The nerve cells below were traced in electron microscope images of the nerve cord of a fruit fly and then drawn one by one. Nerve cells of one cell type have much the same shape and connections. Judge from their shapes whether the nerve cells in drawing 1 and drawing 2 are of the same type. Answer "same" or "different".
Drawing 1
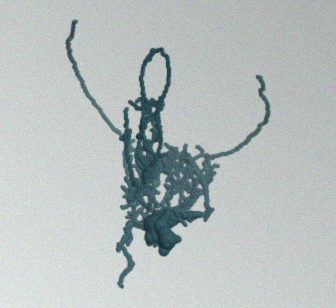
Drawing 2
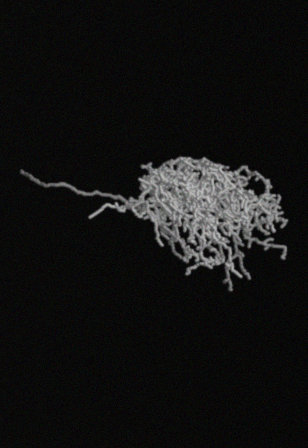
different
